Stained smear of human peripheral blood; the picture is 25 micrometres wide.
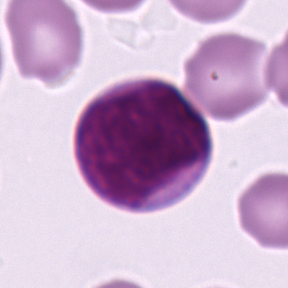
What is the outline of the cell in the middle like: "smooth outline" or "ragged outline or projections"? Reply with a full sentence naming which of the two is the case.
In outline, this cell is smooth rather than rough.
